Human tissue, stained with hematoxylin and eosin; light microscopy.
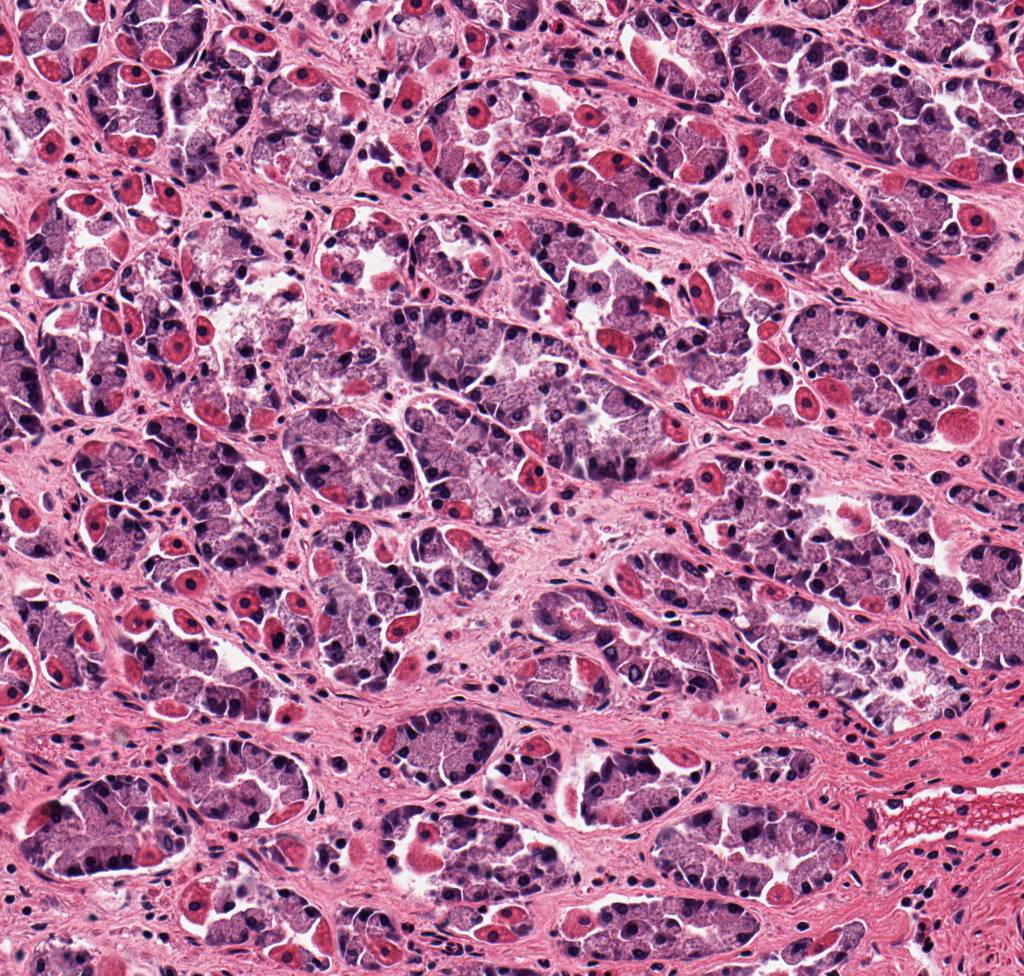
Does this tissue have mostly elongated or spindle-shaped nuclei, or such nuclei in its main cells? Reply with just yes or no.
No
